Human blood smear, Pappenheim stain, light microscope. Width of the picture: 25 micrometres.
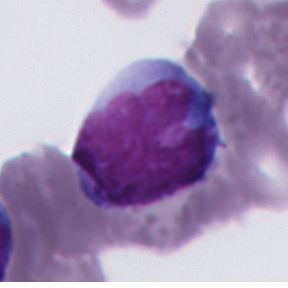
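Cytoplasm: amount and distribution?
Thin rim, widest as a crescent along the upper side; nucleus fills about 80% of the cell's area.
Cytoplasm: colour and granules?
Pale blue; no granules visible.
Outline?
A tiny pointed tag projects from the right edge.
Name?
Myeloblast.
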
